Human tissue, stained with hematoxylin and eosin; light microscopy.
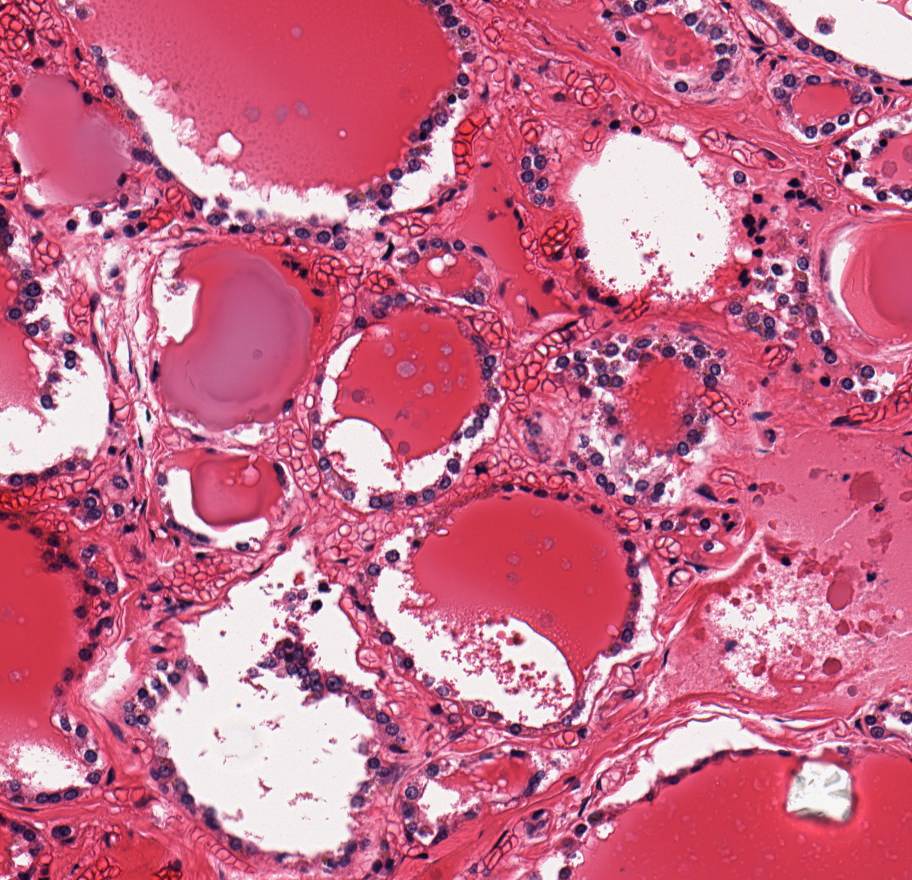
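thyroid: closely packed rounded follicles of varying size make up the whole field, each lined, as far as I can see, by a single layer of flattened to low cuboidal cells. Their small, round, dark nuclei don't overlap, and homogeneous pink-red colloid fills most lumens.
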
